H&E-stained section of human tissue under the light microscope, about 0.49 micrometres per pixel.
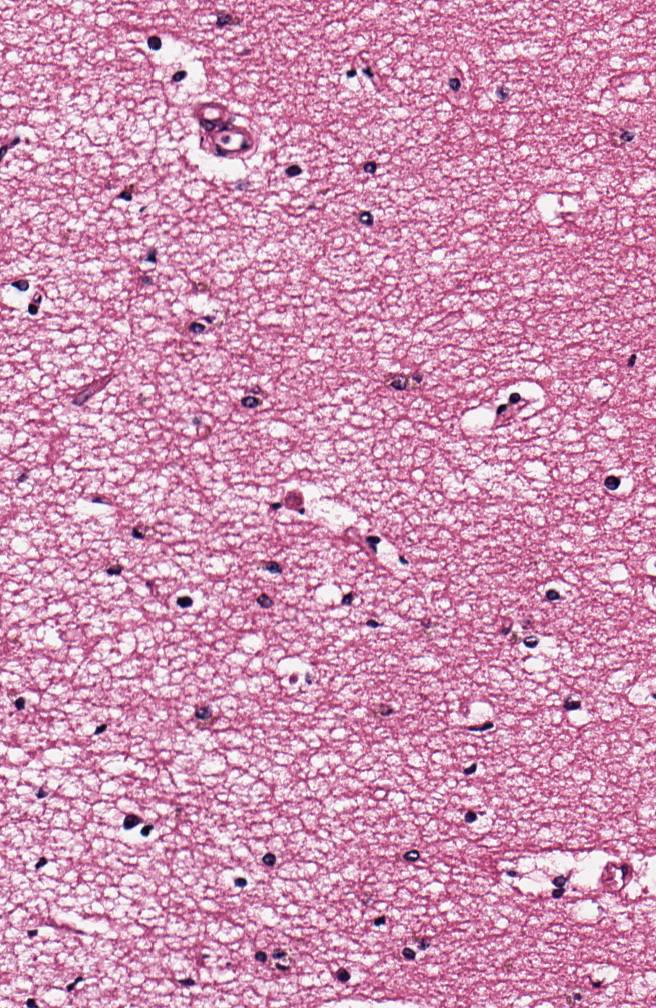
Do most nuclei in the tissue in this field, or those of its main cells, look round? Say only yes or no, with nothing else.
Yes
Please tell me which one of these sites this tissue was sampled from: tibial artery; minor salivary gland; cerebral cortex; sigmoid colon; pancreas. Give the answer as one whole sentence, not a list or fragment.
The human tissue in this section was sampled from the cerebral cortex.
